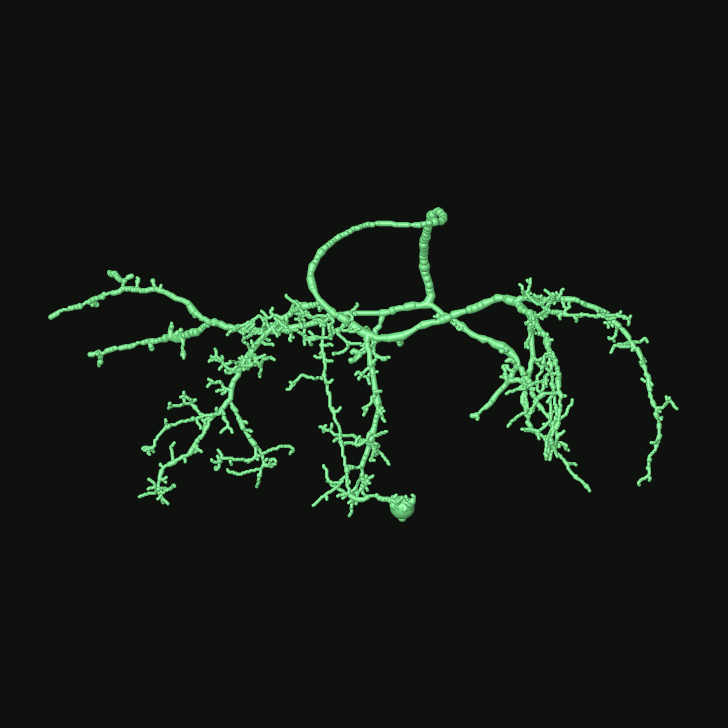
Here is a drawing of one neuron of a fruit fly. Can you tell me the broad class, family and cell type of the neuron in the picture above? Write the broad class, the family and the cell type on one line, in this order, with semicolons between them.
nerve-cord intrinsic neuron; hemilineage 14B; IN14B001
